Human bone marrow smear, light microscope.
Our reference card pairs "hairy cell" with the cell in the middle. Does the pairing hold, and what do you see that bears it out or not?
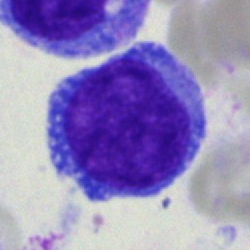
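First check, cytoplasm colour: it is a deep blue.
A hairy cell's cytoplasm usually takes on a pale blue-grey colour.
That deep blue counts against hairy cell, so the name does not fit: this is a blast. Next, outline: roughly round, with a slightly angular contour at the lower left. Chromatin: finely stippled rather than coarsely clumped. Cytoplasmic rim: widest at the upper right of the cell. Vacuoles: small and clear, lying in the cytoplasm along the left edge. Surroundings: part of another nucleated cell at the upper left of the picture.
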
